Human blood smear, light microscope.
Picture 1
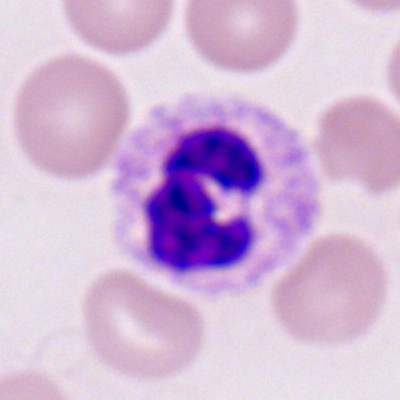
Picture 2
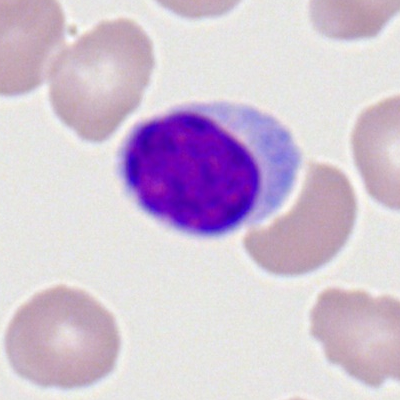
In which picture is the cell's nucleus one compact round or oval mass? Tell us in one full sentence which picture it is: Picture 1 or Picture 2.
In Picture 2, the cell's nucleus takes the form of one compact round or oval mass.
